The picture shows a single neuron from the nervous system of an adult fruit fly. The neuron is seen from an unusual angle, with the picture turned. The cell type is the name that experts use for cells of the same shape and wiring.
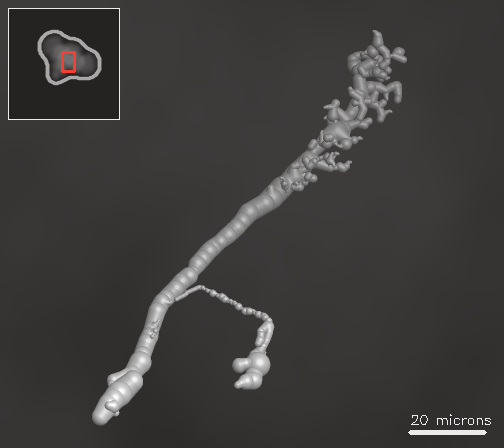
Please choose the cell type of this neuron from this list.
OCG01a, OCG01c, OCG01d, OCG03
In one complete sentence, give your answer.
The neuron has OCG01a as its cell type.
